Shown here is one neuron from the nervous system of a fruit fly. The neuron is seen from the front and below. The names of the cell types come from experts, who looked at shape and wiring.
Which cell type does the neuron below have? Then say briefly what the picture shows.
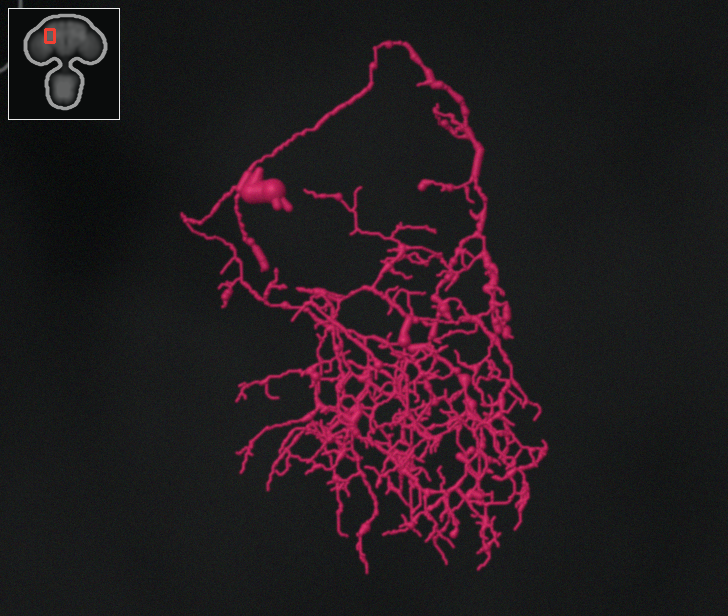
Its cell type is AVLP411. It is a central-brain intrinsic neuron. The picture shows more than a hundred branch ends. As drawn here it is taller than it is wide.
